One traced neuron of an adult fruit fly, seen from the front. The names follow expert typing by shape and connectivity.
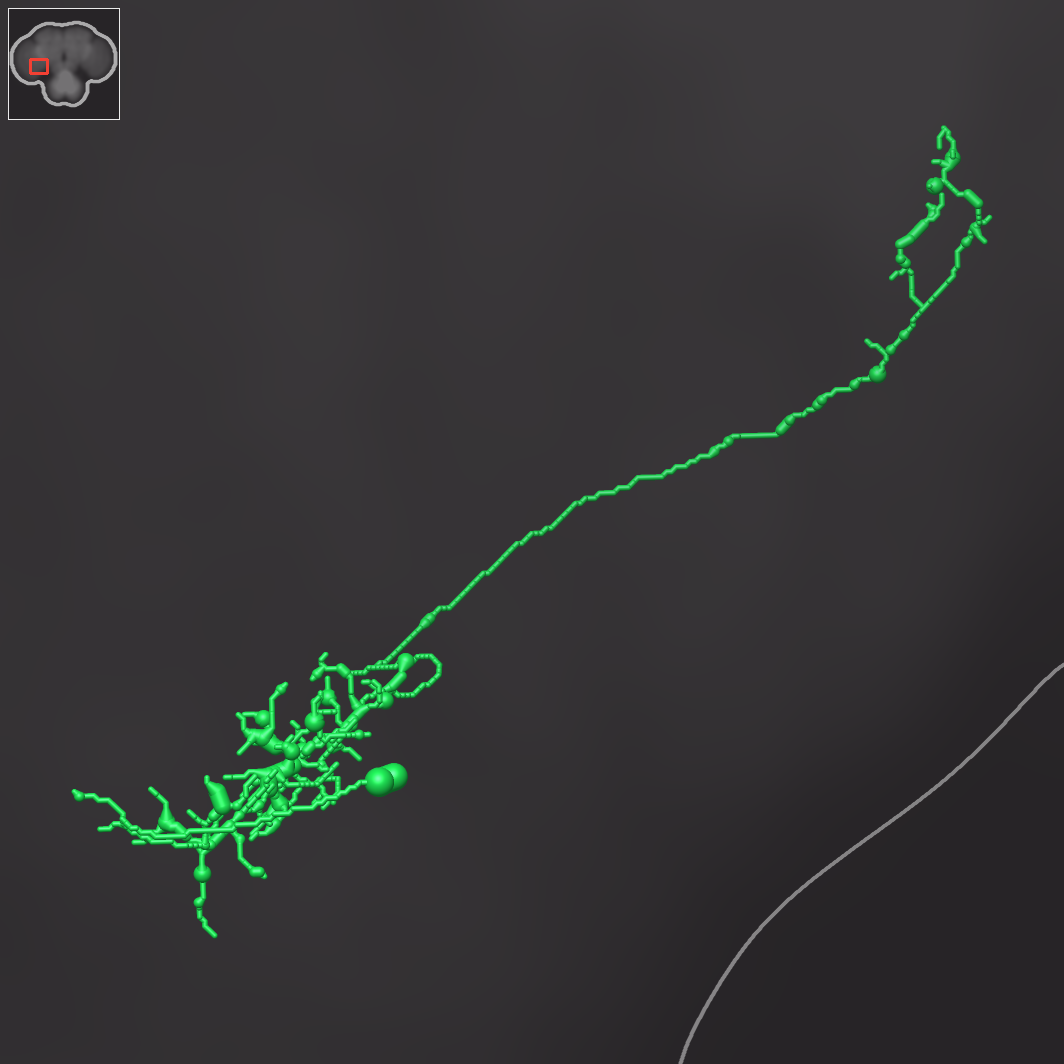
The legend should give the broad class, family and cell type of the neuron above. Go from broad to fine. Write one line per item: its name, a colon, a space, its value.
broad class: optic-lobe intrinsic neuron
family: Tm
cell type: Tm5c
